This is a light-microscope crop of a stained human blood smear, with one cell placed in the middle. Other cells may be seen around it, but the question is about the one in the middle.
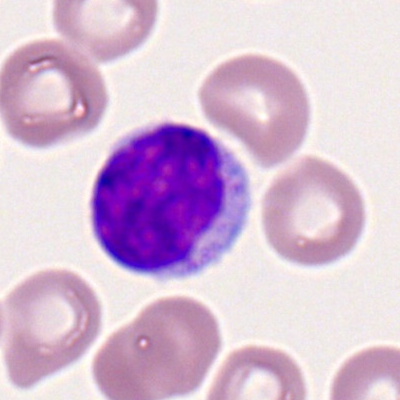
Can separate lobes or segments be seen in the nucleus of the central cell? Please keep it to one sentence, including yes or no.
No, there is one compact round, oval or kidney-shaped nucleus, not separate lobes.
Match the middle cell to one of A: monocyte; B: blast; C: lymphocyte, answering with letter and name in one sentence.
With the cell in the middle being a lymphocyte, option C is the correct choice.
